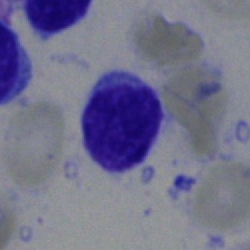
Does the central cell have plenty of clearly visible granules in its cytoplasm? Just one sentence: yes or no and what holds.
No, the cytoplasm of this cell holds no visible granules.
